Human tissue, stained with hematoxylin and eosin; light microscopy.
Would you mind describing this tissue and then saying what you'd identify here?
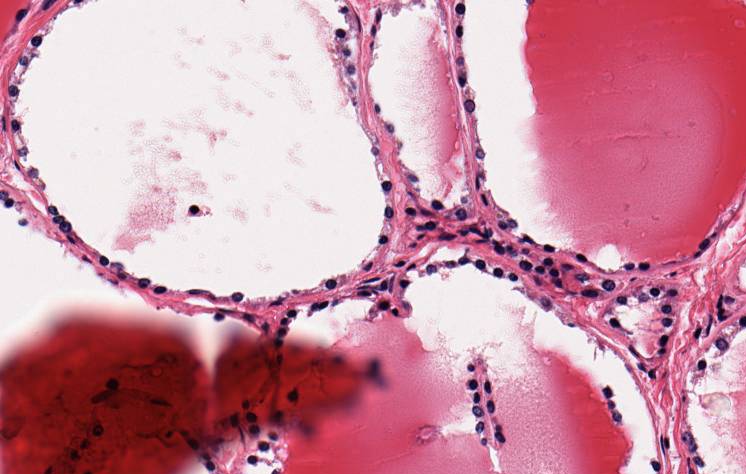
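Large rounded closed spaces fill the field, side by side, separated only by thin partitions. A single layer of flattened cells lines each space; their nuclei are small, dark, and flattened or oval. The partitions are thin pink fibrous strands with spindle-shaped nuclei. This is thyroid.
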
